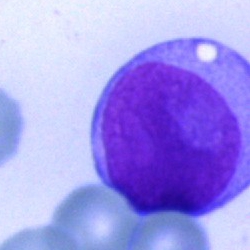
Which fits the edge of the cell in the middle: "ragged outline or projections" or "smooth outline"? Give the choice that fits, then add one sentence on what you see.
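Smooth outline. The cell outline is round with a smooth edge.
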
